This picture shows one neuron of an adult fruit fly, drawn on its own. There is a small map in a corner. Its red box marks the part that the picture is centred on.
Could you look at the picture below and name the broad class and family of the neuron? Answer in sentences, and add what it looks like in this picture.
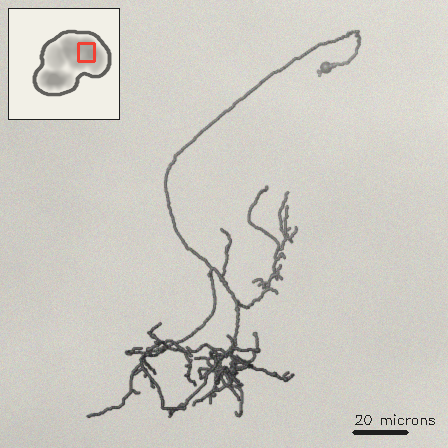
This is a central-brain intrinsic neuron. Its family is hemilineage AOTUv1_ventral. The cell body is at the upper right of the picture. From top to bottom in the picture it spans about 150 microns.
